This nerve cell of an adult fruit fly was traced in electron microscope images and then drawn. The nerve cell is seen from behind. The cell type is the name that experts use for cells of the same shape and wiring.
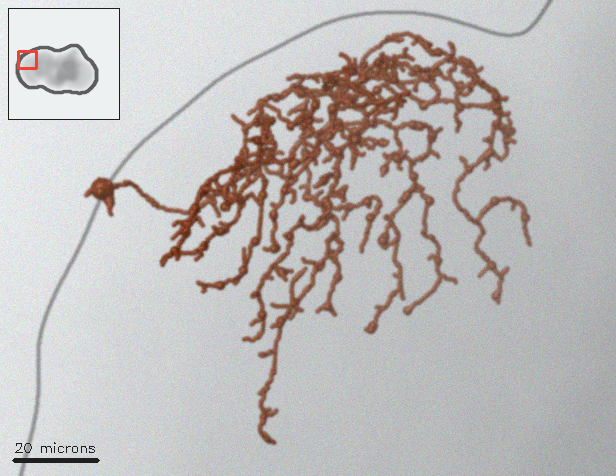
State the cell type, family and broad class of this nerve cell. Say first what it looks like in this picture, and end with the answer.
By the scale bar it is about 110 microns wide in this view. More than a hundred branch ends can be seen. Its cell type is Dm20. The family is Dm. Its broad class is optic-lobe intrinsic neuron.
